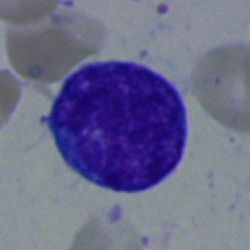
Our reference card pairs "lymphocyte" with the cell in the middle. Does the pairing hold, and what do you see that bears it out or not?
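Lymphocyte does not fit here: this cell is a blast. Its chromatin is finely stippled rather than coarsely clumped, which speaks for blast and against lymphocyte.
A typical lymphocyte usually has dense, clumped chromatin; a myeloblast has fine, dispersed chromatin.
The absence of visible granules also goes with blast.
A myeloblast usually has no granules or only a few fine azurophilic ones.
The nucleus filling nearly the whole cell, beside a thin deep blue rim of cytoplasm at the lower left, would suit either name.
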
